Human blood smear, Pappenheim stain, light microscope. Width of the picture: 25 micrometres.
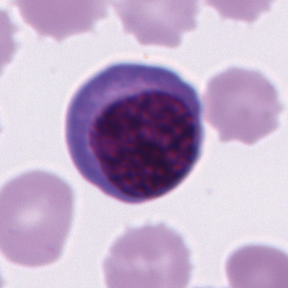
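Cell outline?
Smooth and rounded, no surface projections; about 12 micrometres across.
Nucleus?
Round, about 9 micrometres across, filling about 60% of the cell's area, placed toward the lower right; chromatin coarse, clumped into dark patches.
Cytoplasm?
No granules; rim widest on the upper left side.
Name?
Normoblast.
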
